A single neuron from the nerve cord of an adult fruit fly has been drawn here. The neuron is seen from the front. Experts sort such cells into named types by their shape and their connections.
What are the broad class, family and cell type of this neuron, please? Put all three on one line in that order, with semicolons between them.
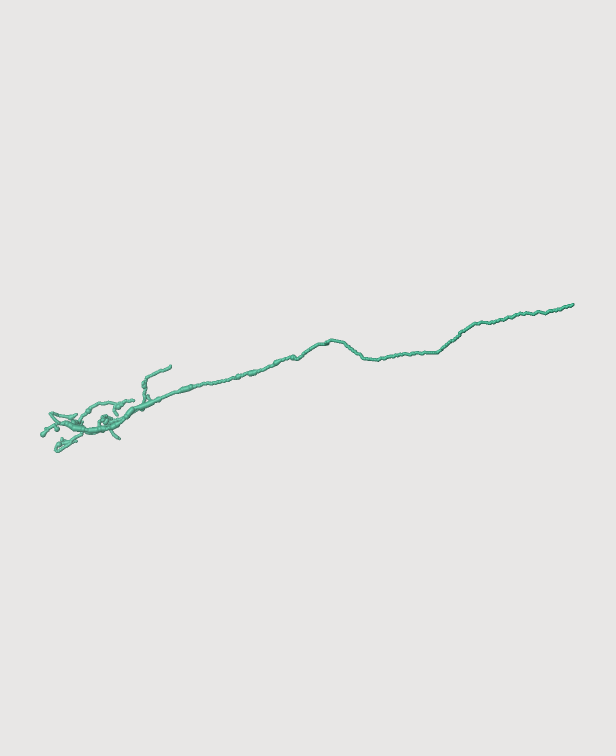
sensory neuron entering the nerve cord; class mechanosensory tactile; SNta18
